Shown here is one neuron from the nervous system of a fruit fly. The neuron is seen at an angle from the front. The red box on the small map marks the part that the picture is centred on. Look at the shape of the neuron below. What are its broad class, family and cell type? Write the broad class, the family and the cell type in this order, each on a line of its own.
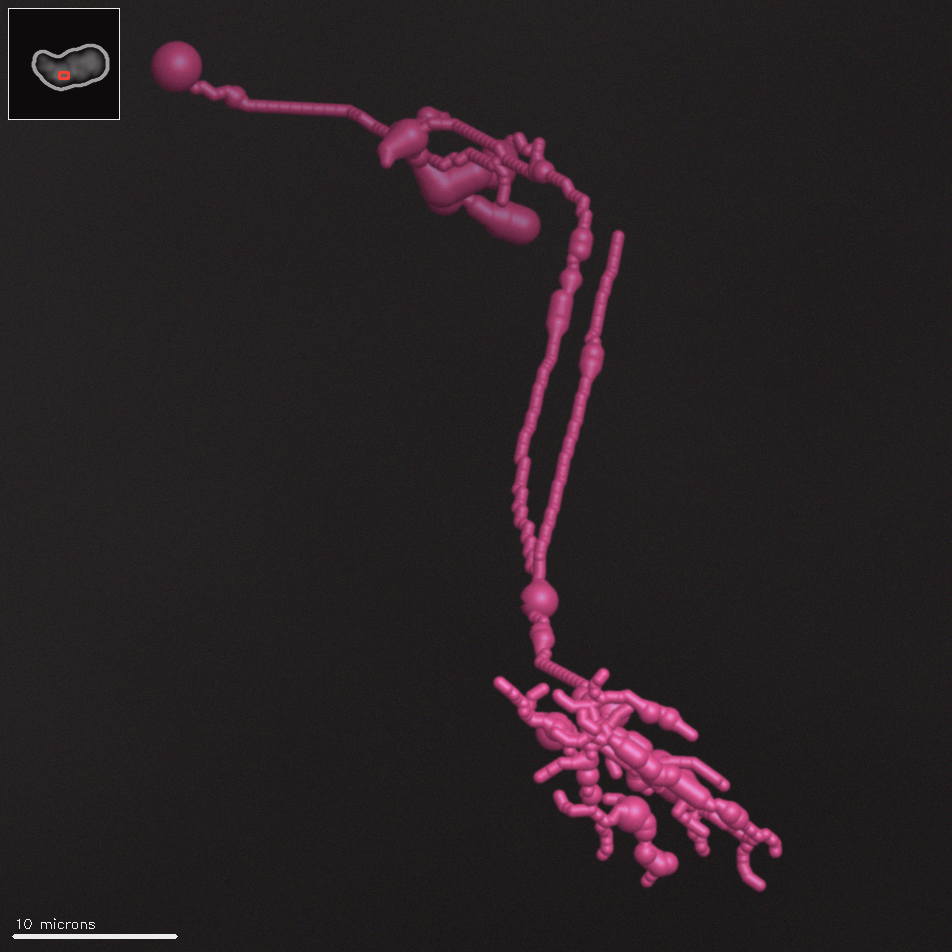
optic-lobe intrinsic neuron
T
T4c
